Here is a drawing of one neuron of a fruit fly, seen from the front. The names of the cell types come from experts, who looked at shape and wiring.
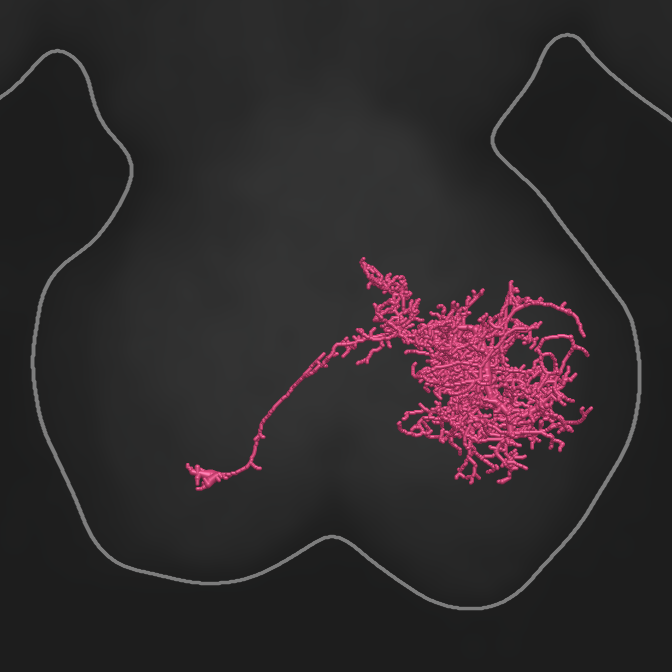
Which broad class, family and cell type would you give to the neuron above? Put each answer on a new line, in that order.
nerve-cord intrinsic neuron
hemilineage 12B
IN12B003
